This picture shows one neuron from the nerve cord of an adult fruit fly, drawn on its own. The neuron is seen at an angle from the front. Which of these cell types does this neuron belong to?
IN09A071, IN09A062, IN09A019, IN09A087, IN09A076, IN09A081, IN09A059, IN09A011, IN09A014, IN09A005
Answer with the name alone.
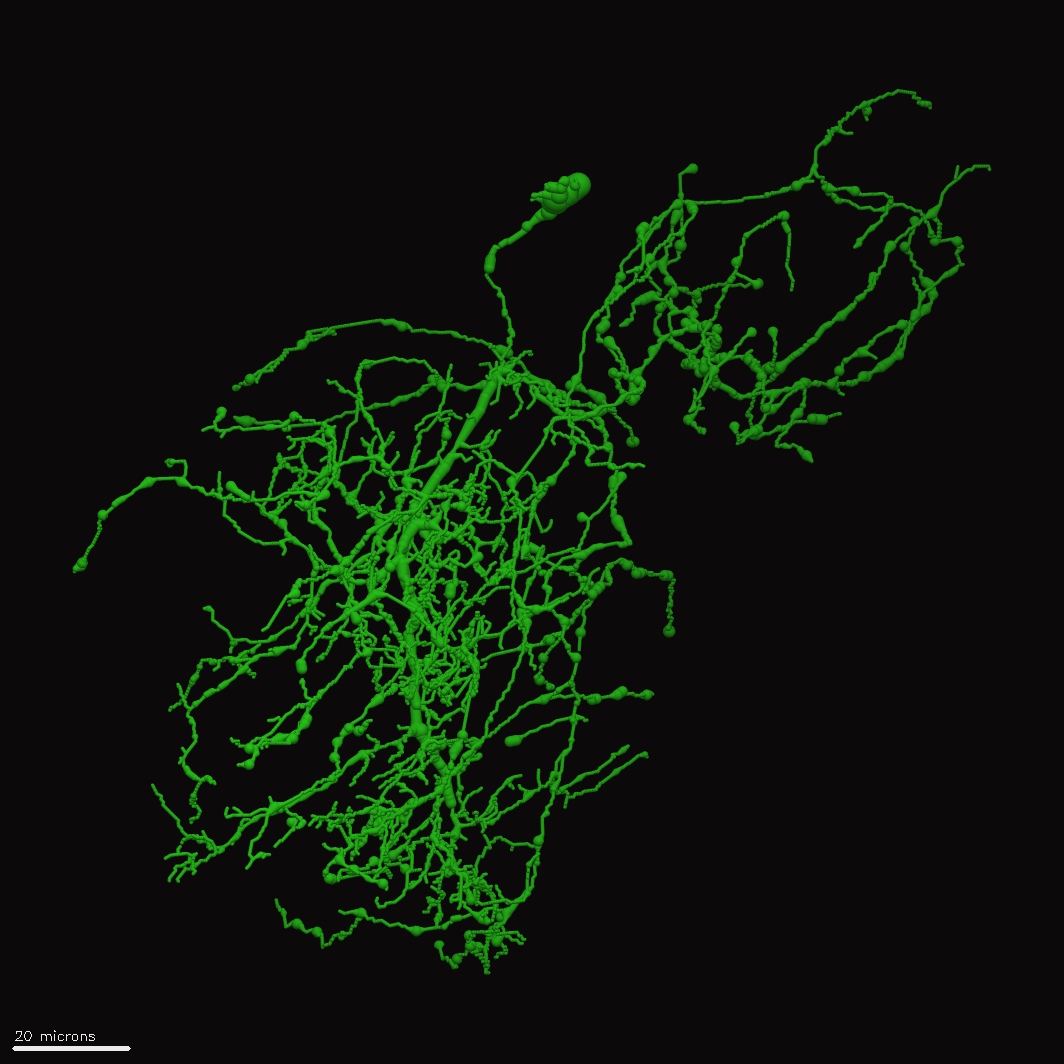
IN09A011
